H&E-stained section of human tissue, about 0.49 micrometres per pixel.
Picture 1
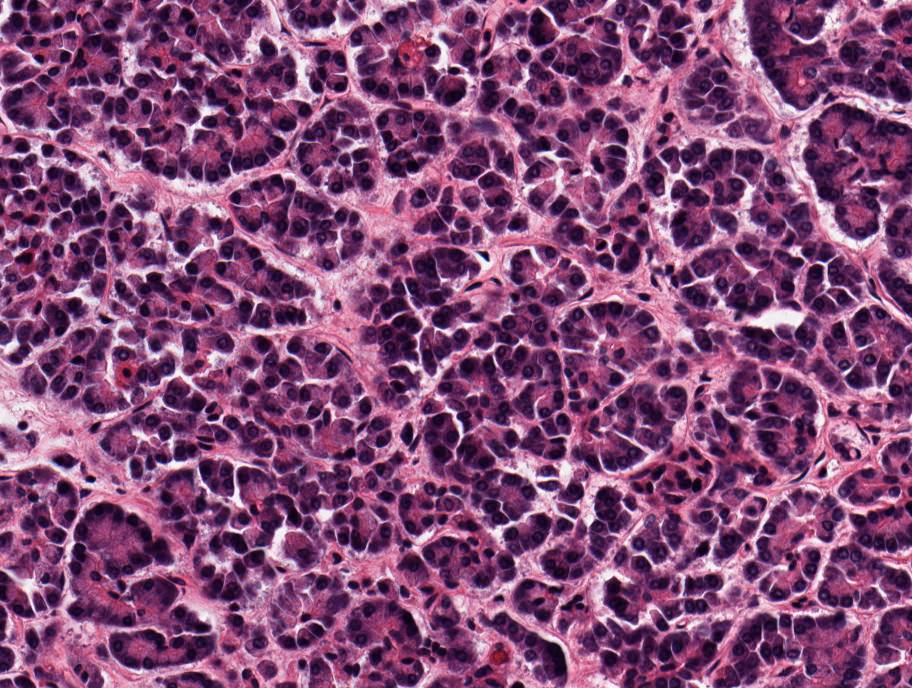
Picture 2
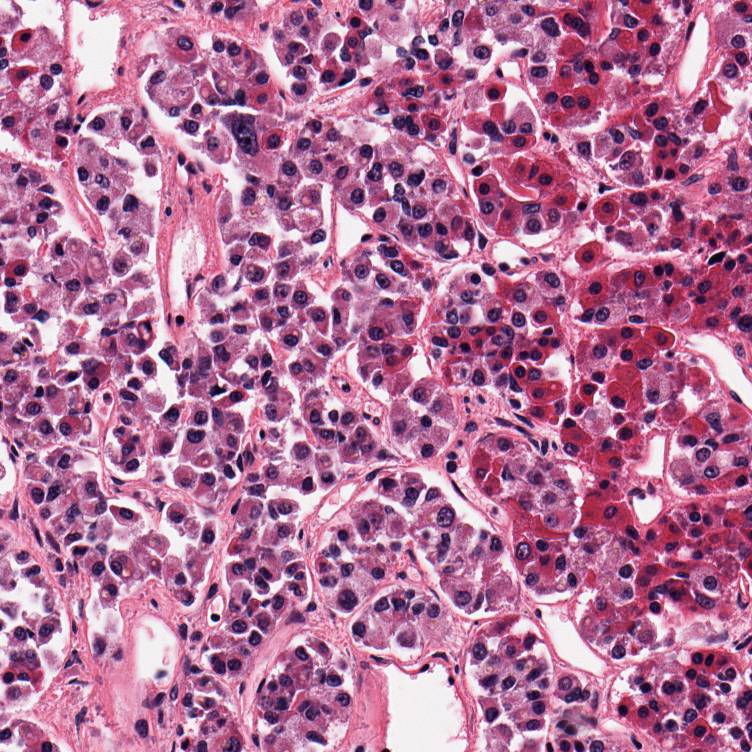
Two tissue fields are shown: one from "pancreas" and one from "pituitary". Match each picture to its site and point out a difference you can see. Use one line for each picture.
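The field in picture 1 comes from the pancreas. Throughout the field the cells form small, closely packed rounded glandular units grouped into lobules.
The field in picture 2 comes from the pituitary. The cells do not form glandular lumina within the nests.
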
